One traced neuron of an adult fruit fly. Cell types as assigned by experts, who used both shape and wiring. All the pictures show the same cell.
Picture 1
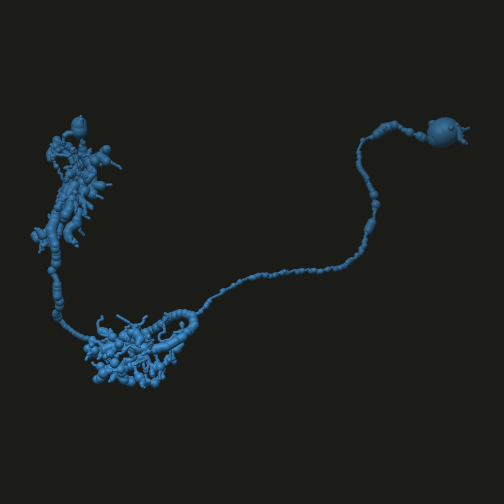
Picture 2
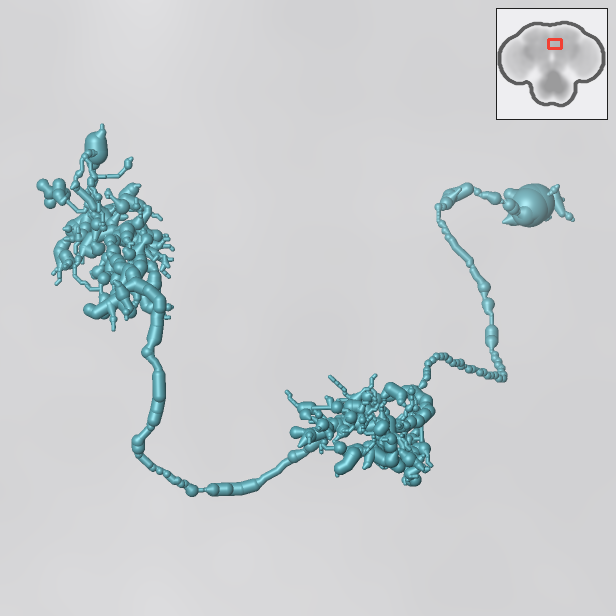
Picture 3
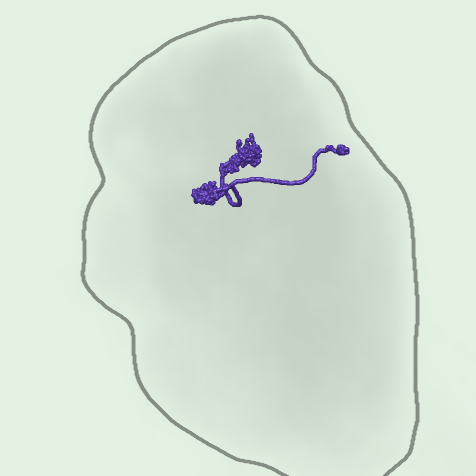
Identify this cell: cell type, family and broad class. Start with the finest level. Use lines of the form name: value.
cell type: hDeltaB
family: class CX
broad class: central-brain intrinsic neuron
